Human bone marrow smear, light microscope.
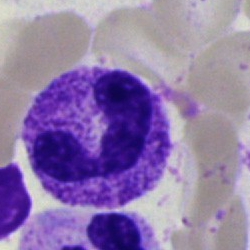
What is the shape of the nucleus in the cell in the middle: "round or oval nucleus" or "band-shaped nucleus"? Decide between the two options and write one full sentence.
The cell carries a nucleus shaped as a curved band without separate lobes.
